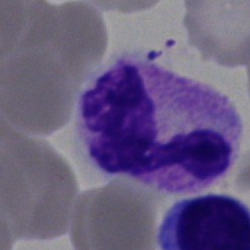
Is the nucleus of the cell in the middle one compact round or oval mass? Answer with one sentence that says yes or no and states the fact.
No, what the nucleus forms is a horseshoe, C, U or S shape without separate lobes.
